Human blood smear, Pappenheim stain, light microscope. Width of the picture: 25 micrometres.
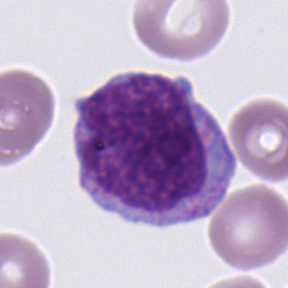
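Atypical promyelocyte in a stained peripheral blood smear, about 14 micrometres across, with a roughly round outline and a small bulge at its upper right edge. The round nucleus, about 12 micrometres across, has no lobes or deep indentation and fills about 70% of the cell's area. It sits off-centre toward the upper left, so the widest rim of cytoplasm is at the lower right. The chromatin looks finely mottled rather than gathered into coarse dark blocks.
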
